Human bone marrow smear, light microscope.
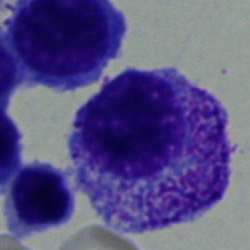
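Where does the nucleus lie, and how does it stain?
Off-centre toward the upper left of the cell, staining a dense dark purple.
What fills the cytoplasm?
Many purple granules, with pale blue cytoplasm between them.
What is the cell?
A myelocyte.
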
